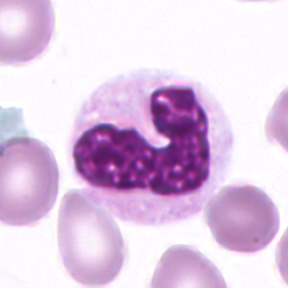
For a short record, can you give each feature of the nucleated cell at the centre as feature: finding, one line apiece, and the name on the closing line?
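Nucleus: deep notch opening toward the top
Chromatin: dark purple, coarsely clumped
Cytoplasm: plentiful, pale pink
Granules: fine, faint, pinkish
Identity: band neutrophil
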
